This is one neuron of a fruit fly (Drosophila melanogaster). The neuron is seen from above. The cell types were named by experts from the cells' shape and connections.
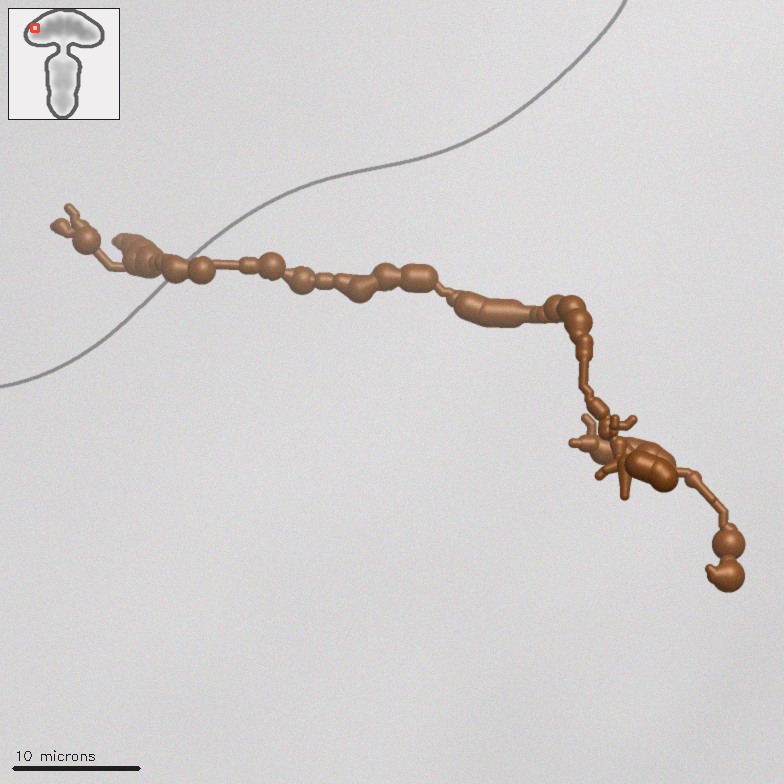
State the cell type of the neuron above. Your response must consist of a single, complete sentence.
This neuron counts as a member of the cell type L4.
